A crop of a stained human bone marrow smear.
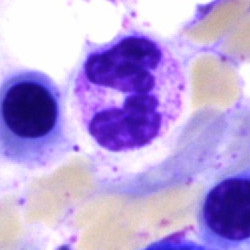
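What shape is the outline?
Round and smooth.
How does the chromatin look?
Dark purple and coarsely clumped, with no nucleoli to be seen in the nucleus.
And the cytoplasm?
Fine pink-violet granules are scattered through it.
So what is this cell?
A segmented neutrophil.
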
